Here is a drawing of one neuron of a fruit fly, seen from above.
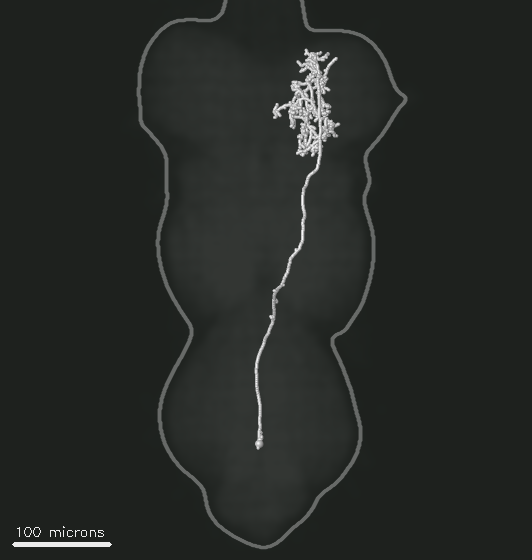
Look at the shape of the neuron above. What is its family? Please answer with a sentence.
The family is hemilineage 06B.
